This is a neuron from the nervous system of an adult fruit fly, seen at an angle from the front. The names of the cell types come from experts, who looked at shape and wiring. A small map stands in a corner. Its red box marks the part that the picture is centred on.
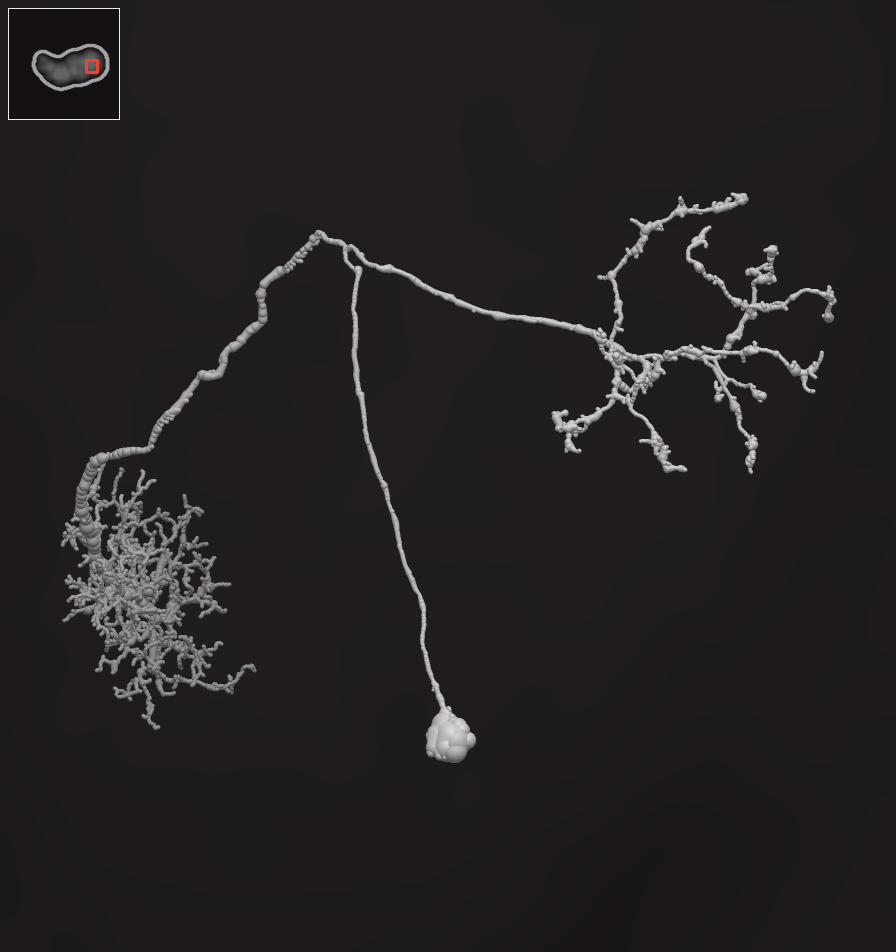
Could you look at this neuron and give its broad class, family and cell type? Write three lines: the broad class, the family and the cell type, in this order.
visual projection neuron
hemilineage VPNv1
LC17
